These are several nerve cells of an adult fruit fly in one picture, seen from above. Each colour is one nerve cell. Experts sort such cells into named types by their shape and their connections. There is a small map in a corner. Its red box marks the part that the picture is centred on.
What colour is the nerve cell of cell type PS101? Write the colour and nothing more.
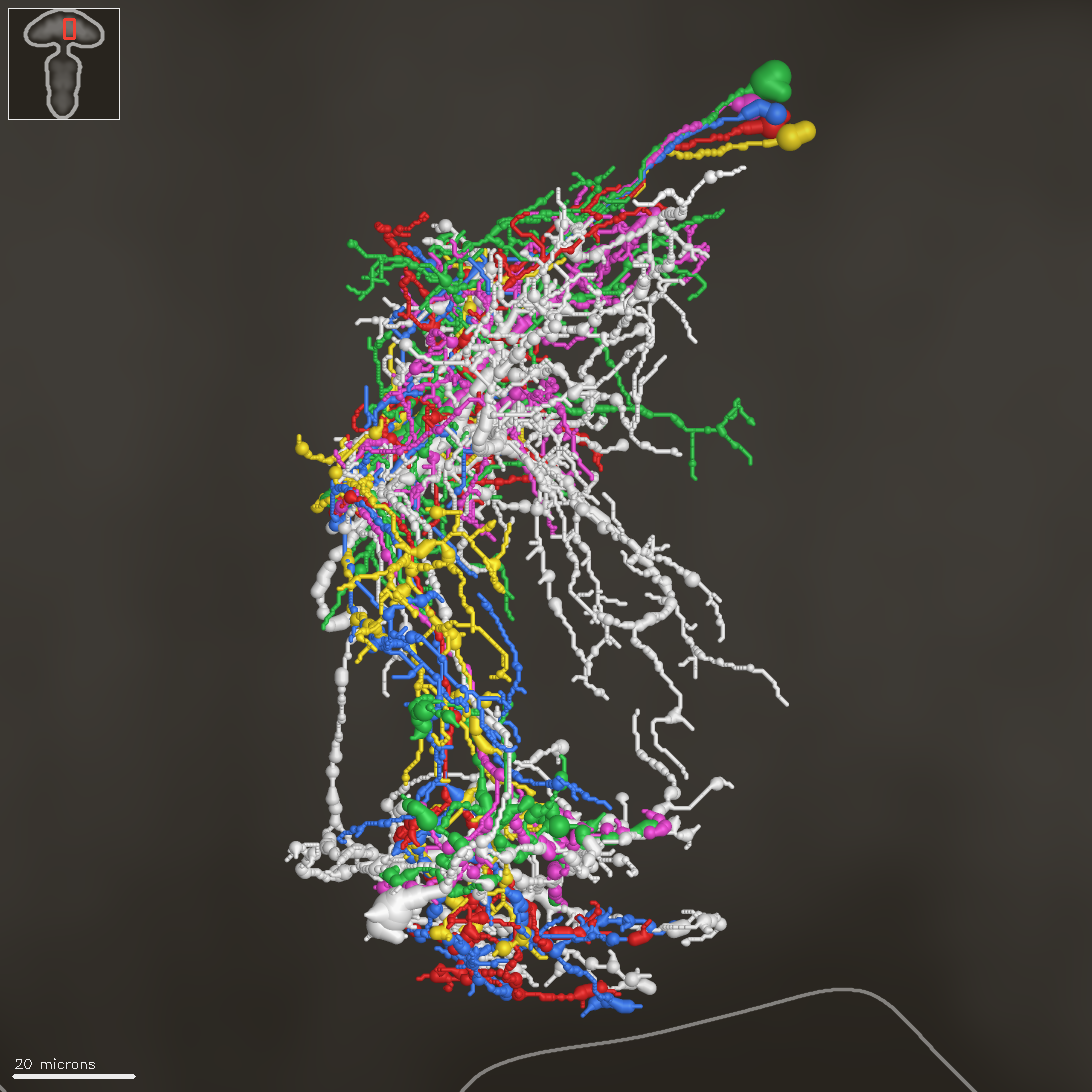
blue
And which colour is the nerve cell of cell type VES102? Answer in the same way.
yellow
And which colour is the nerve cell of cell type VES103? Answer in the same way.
red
